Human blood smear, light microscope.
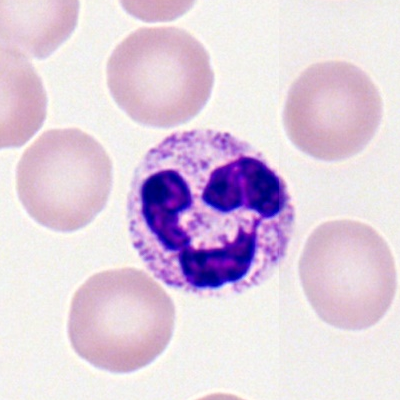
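Segmented neutrophil: the cell in the middle of a stained human blood smear. Its outline is round with a smooth edge. The nucleus is divided into three separate lobes of dark purple, densely clumped chromatin. Fine lilac granules are scattered throughout the cytoplasm.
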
